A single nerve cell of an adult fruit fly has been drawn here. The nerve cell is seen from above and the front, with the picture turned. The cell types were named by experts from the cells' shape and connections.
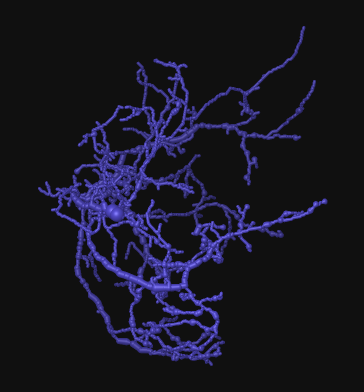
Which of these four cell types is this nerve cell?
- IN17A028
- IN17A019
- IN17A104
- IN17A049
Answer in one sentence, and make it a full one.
The nerve cell is typed under the name IN17A028.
